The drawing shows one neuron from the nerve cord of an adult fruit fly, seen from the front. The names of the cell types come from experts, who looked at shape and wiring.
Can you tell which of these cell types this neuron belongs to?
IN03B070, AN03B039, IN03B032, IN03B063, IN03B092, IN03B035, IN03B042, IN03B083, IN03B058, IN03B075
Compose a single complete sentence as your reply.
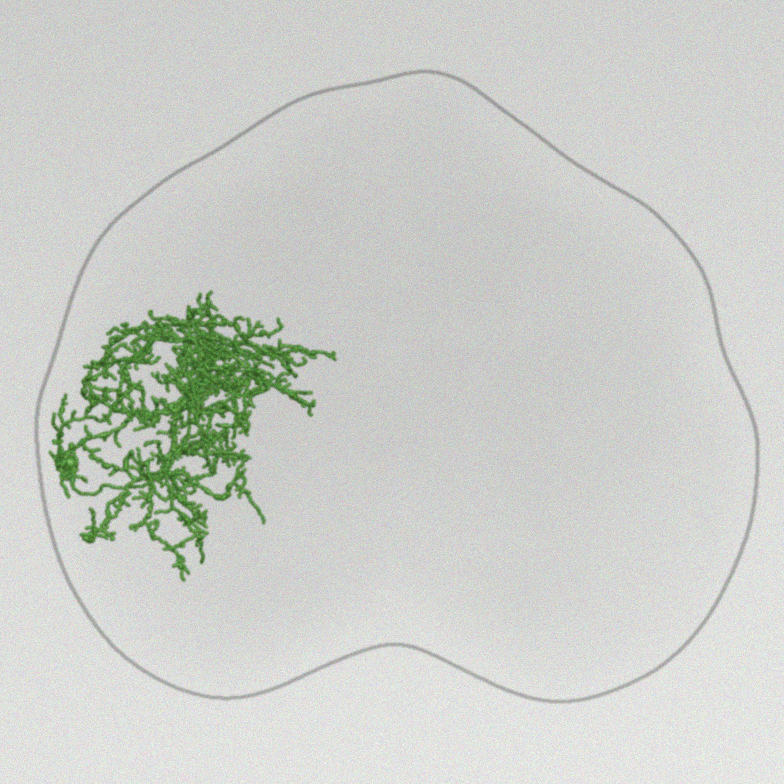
So far as cell type goes, this neuron is IN03B035.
